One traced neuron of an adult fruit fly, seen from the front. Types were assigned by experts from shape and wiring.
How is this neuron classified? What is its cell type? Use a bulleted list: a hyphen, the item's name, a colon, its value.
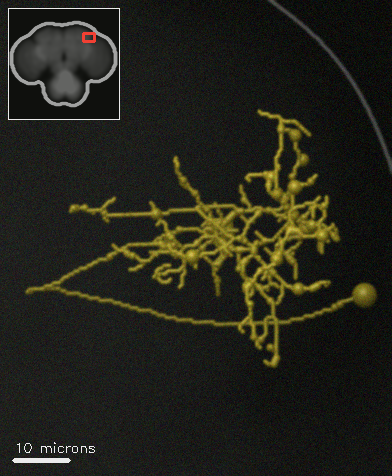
- cell type: CB2782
